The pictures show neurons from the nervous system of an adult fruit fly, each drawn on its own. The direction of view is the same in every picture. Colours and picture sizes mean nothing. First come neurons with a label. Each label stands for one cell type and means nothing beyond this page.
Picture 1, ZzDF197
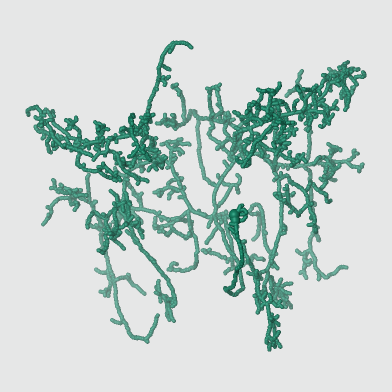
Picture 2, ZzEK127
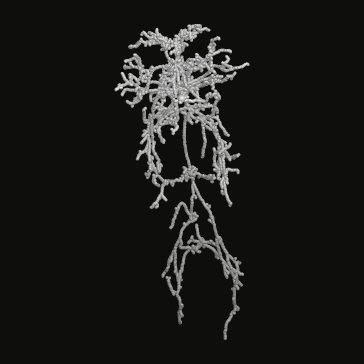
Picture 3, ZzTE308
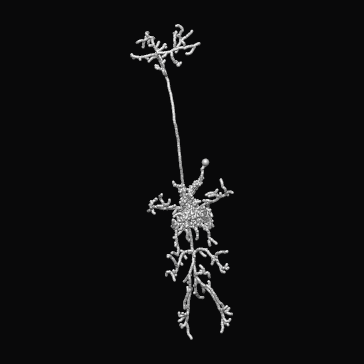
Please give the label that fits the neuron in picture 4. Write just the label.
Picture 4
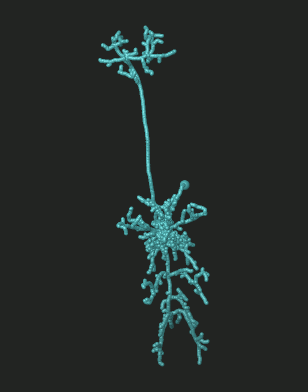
ZzTE308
